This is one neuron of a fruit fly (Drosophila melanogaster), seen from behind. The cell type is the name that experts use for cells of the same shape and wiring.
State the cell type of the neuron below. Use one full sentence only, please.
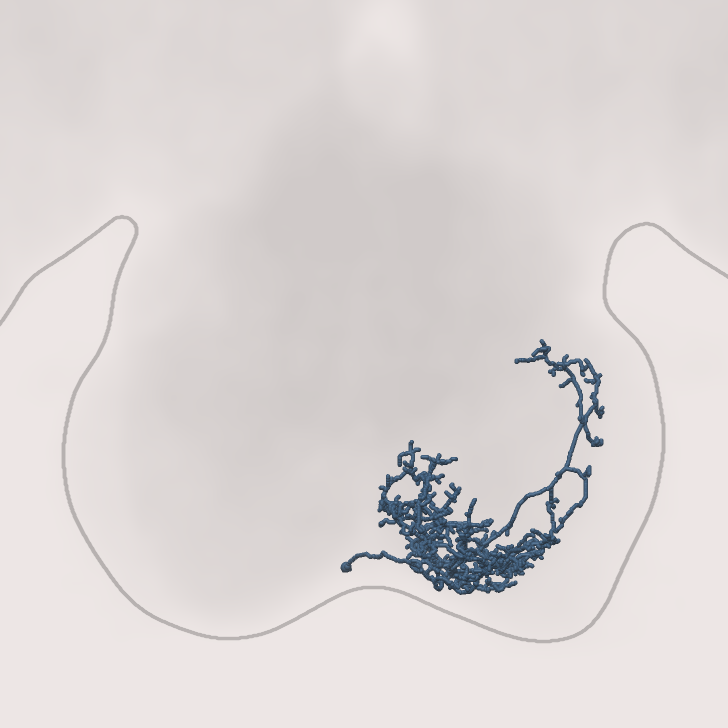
The neuron has IN13B027 as its cell type.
